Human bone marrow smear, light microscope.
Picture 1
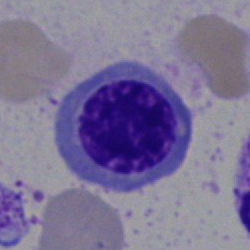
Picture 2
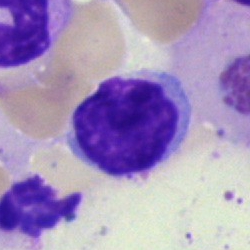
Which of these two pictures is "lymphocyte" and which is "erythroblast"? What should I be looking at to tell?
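The first picture shows the erythroblast, and the second shows the lymphocyte. Let's start with what they share: both have a round, smooth outline, coarsely clumped chromatin, and no visible granules in the cytoplasm. Now look at how much cytoplasm surrounds each nucleus. In the erythroblast it forms a moderate rim all the way around, whereas in the lymphocyte it is only a narrow rim, widest on the right side, and the nucleus sits off-centre toward the left.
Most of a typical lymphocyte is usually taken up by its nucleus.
Next, compare the colour: the erythroblast's cytoplasm is blue, while the lymphocyte's is pale blue.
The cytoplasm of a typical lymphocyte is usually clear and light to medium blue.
In the lymphocyte, the clumped chromatin stains dark purple.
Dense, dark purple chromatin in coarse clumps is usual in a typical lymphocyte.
Finally, the erythroblast's cytoplasm shows no vacuoles.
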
